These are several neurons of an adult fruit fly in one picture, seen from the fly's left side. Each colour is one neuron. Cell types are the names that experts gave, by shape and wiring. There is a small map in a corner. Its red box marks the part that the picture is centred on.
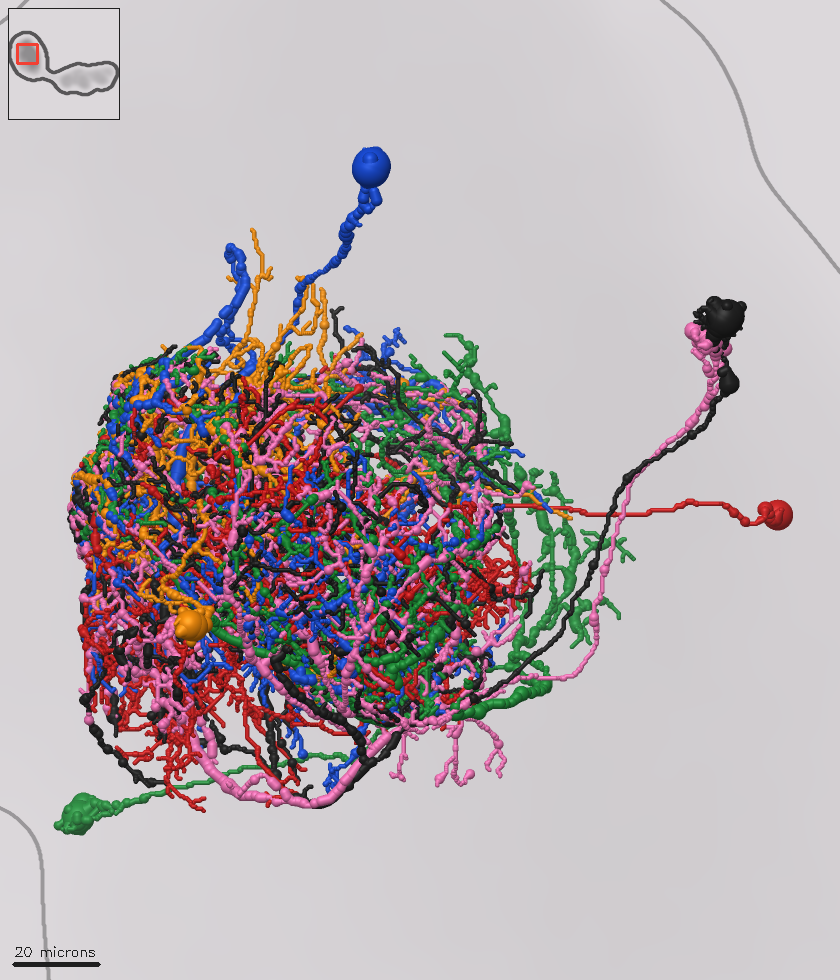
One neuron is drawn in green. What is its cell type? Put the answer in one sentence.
The cell type is AVLP449.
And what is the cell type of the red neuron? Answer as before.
The cell type is AVLP500.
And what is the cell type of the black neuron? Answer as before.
The cell type is AVLP539.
